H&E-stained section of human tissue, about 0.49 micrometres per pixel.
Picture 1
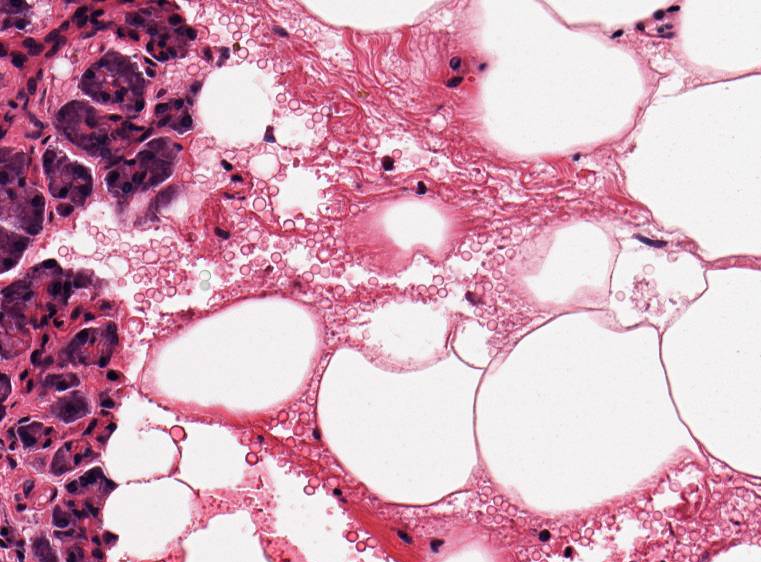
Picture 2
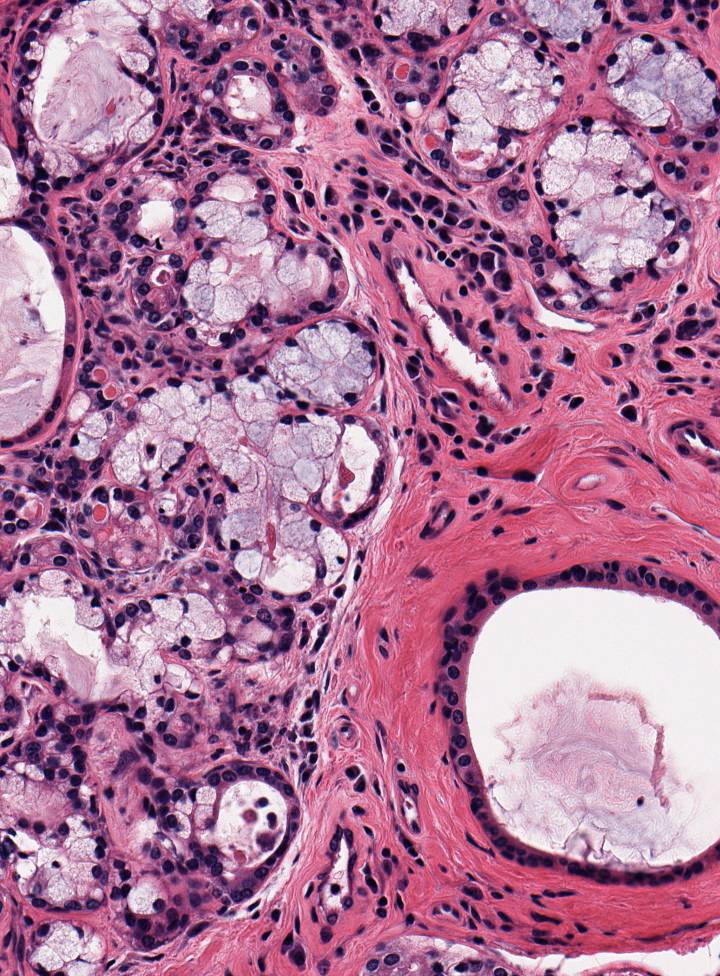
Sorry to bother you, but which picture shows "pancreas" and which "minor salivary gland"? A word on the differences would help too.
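The pancreas is shown in picture 1 and the minor salivary gland in picture 2. In the pancreas, dense, dark purple glandular tissue occupies the left edge of the field, and loose stroma with fat fills the remainder. The glandular cells lie in rounded clusters and have deeply purple, granular cytoplasm with small dark round nuclei. Several fat spaces near the centre are bordered by a thick, smudgy pink rim rather than a thin membrane, and nuclei in the stroma between the fat cells are sparse and scattered singly. In the minor salivary gland, clustered glandular acini fill the left half and upper right, divided by a broad band of dense pink stroma running diagonally toward the lower right. Most acini are mucous, with pale, foamy, blue-grey cytoplasm and small dark nuclei flattened against the cell bases.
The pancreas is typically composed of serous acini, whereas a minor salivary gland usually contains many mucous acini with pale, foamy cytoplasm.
Many small round dark nuclei of lymphocyte type are scattered in the stroma between the acini on the left.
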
